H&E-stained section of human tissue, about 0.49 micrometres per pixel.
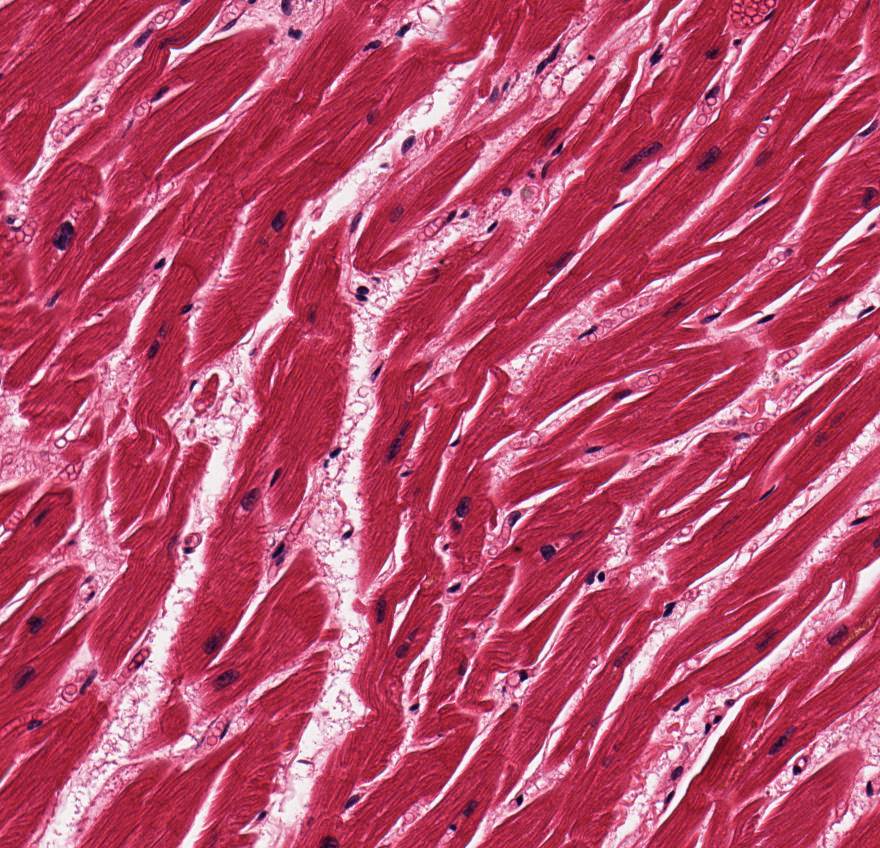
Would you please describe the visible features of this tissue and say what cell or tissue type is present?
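I notice some fibres branch and join neighbours. Each has a single oval nucleus lying centrally. Their cytoplasm stains deep red, with fine lines running lengthwise. Between bundles, pale loose connective tissue holds scattered small dark nuclei. This, then, is left ventricle of the heart.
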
